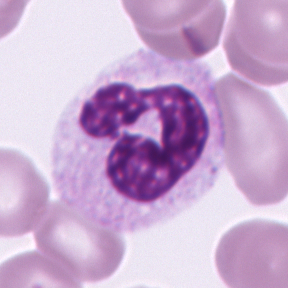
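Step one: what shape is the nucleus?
A curved, horseshoe-like band around a pale central gap, its left part partly pinched off by a narrowed segment.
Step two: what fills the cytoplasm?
Fine, small lilac granules.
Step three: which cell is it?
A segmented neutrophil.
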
